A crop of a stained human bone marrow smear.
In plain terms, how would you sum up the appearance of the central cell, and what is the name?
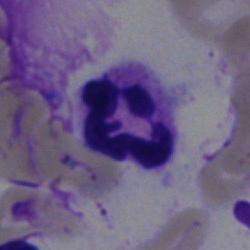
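Looking at the nucleus first, I see it split into several dark lobes, set in a ring around a pale space at the centre. The cytoplasm strikes me as pale lilac, not blue. I find no coarse dark granules in it, and no vacuoles either. This is a segmented neutrophil.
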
